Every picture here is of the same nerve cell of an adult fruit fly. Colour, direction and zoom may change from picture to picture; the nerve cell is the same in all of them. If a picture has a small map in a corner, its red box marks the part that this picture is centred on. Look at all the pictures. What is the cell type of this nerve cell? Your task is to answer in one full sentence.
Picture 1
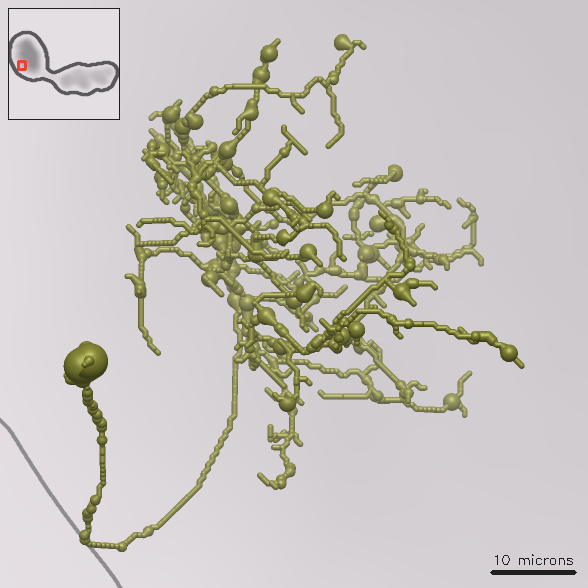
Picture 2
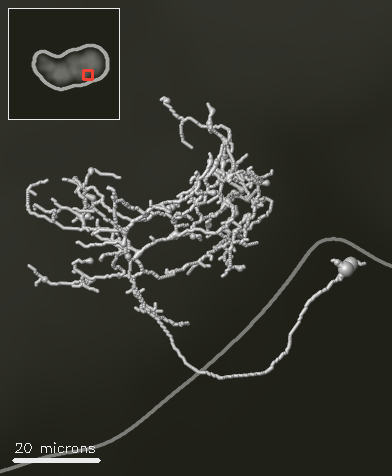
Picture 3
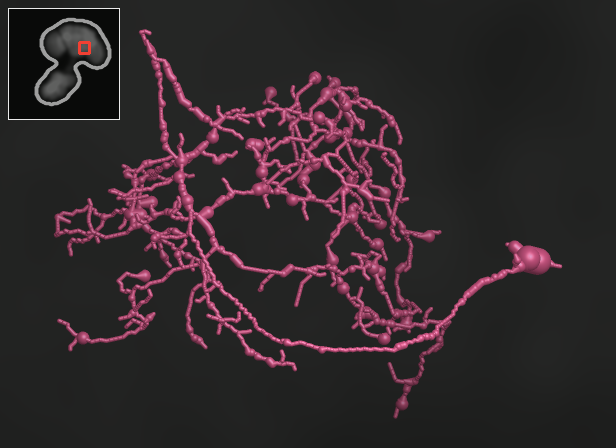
The cell type of the nerve cell here is GNG414.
